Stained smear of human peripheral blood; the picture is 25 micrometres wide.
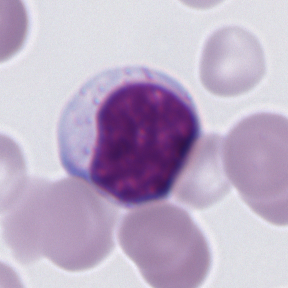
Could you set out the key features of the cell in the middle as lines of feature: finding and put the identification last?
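Nucleus: off-centre, pushed toward the right; about 10 micrometres across; about 70% of cell area
Chromatin: dark purple, coarsely clumped rather than fine and even
Cytoplasm: very pale greyish-blue crescent, widest on left; not filled with coarse coloured granules
Size: about 12 micrometres across, about 2 times the width of a whole red cell in view
Name: large granular lymphocyte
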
